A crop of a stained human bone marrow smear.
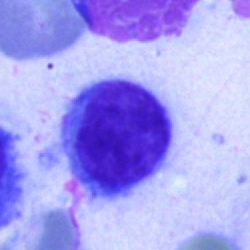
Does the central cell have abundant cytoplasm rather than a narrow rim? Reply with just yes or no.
No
